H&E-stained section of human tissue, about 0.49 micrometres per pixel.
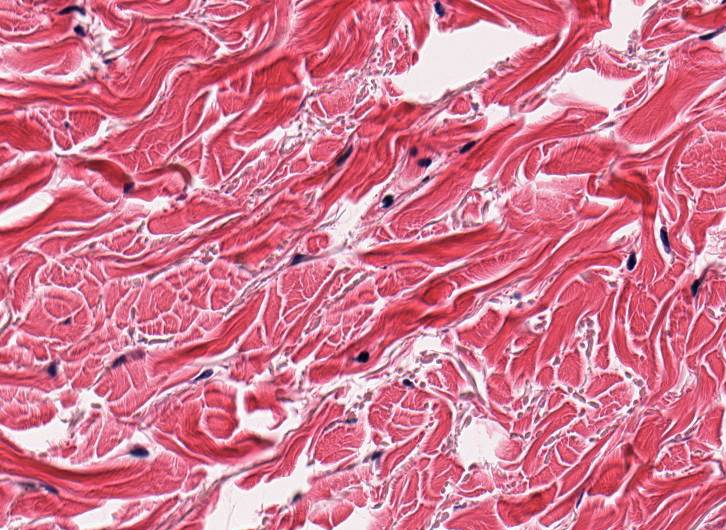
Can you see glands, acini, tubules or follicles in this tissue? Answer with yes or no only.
No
